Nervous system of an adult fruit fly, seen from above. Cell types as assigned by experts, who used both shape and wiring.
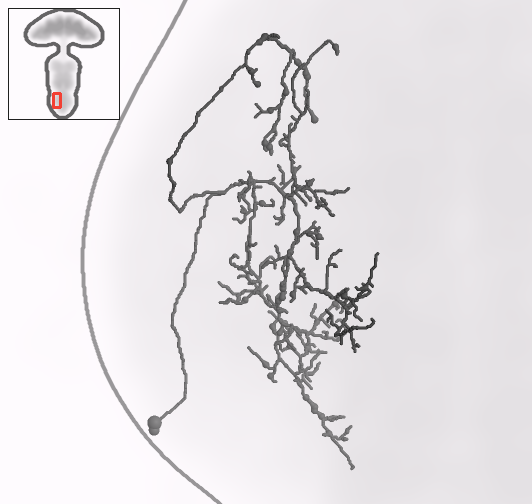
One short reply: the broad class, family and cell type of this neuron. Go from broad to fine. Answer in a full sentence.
A nerve-cord intrinsic neuron of hemilineage 16B, type IN16B119.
